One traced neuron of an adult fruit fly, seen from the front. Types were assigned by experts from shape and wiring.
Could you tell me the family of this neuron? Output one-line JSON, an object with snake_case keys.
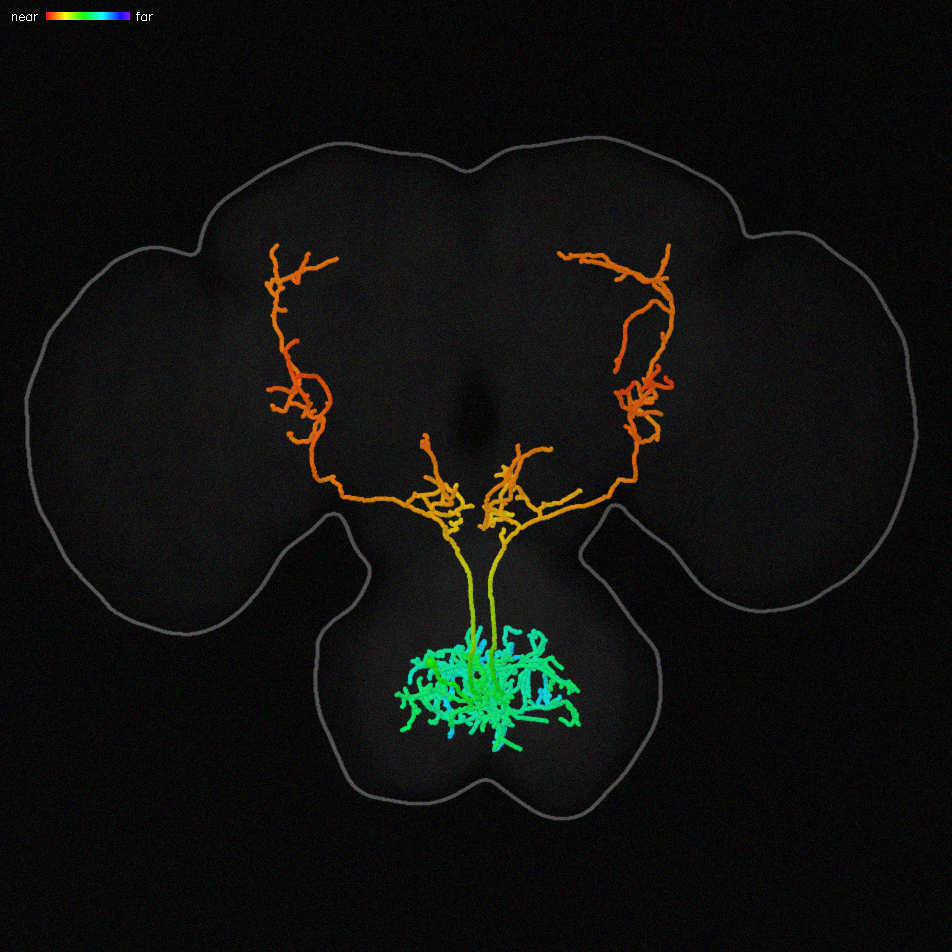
{"family": "hemilineage 01A"}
